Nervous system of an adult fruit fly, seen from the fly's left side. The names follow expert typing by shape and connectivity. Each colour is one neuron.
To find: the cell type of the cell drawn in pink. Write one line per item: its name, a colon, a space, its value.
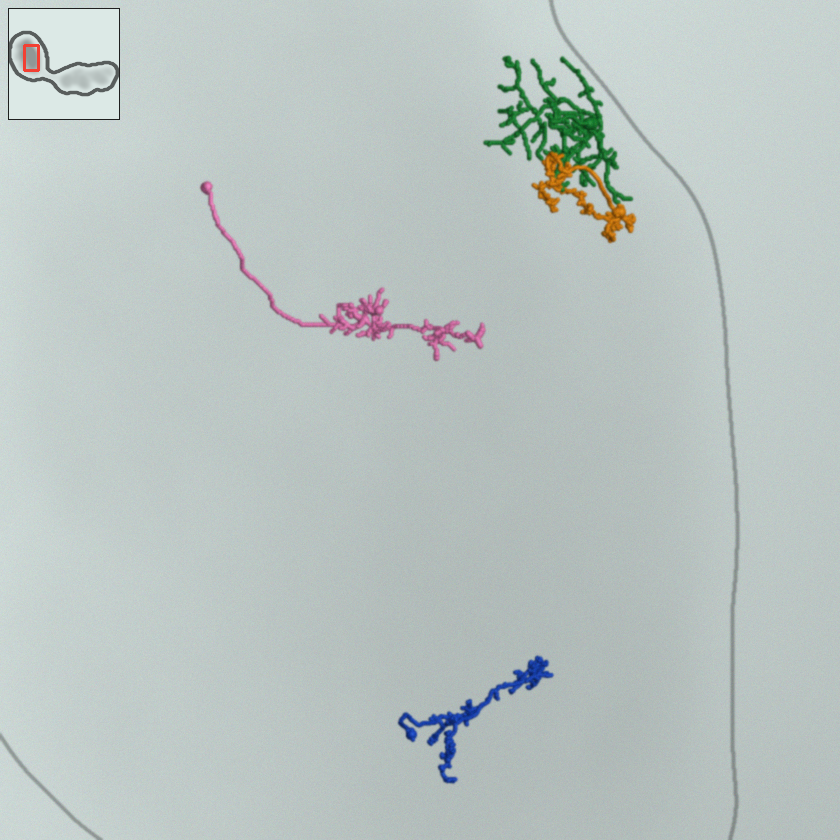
cell type: Mi4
